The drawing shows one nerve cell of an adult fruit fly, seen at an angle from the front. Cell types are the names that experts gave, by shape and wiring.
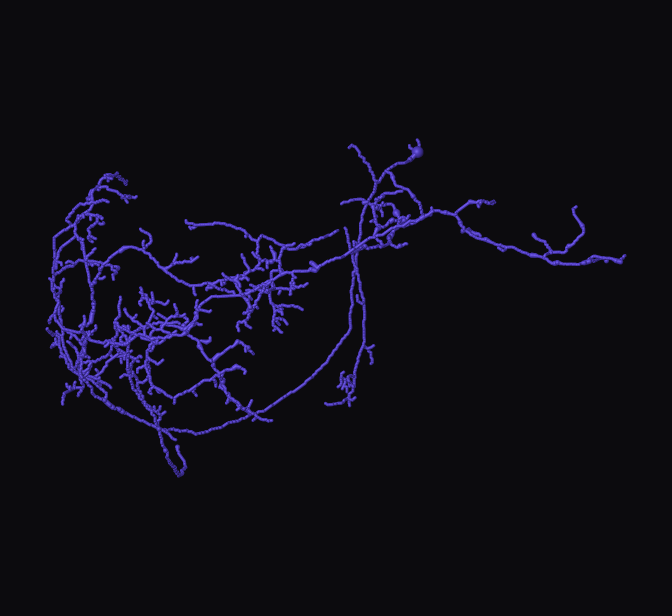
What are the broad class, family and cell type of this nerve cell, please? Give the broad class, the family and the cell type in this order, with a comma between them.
central-brain intrinsic neuron, hemilineage VLPp1, AVLP541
